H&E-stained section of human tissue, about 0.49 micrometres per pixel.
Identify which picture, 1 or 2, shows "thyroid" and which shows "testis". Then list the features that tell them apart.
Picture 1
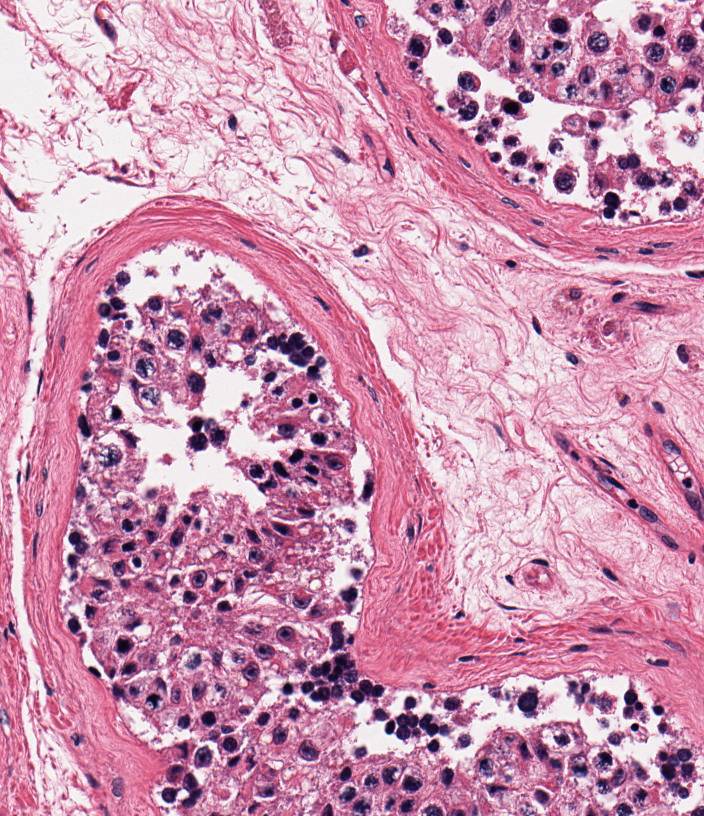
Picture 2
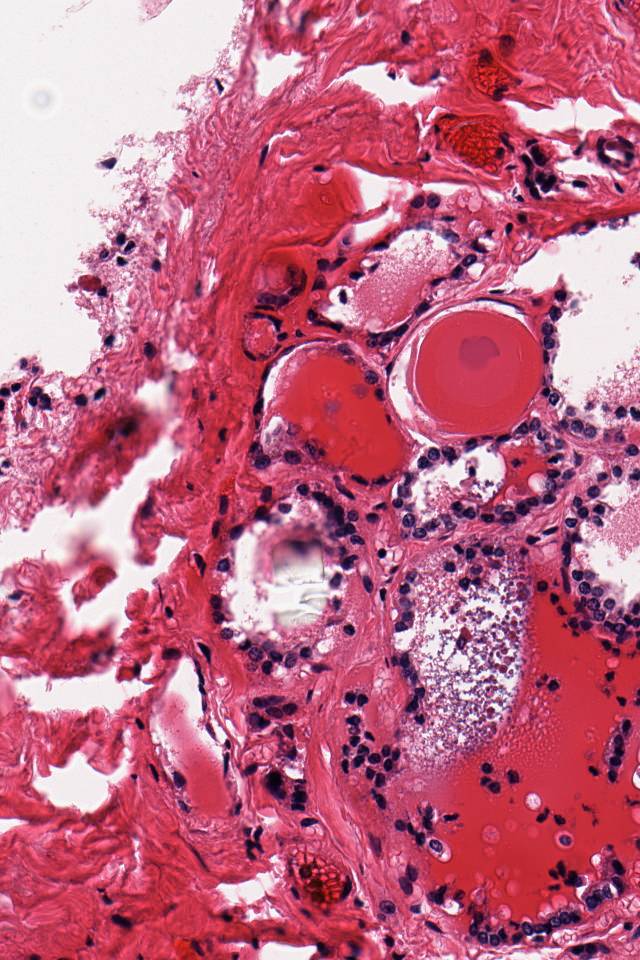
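Let's start with the answer: picture 1 shows testis, and picture 2 shows thyroid. In picture 1, one rounded tubule fills most of the left half, with parts of others along the top right and bottom edges. See how each tubule is bounded by a thick, layered, pink fibrous wall holding flattened, spindle-shaped nuclei. Inside, the lining is a stratified epithelium many cells deep, with many small, round, densely dark nuclei clustered toward the lumina. Now turn to picture 2: its rounded units are follicles, each lined by a single layer of cuboidal cells with small, round, darkly stained nuclei.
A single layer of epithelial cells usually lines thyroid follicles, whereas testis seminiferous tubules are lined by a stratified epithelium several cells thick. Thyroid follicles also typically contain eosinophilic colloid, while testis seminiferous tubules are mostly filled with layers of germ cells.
Picture 2 also has a large lower-right space filled with pink fluid holding scattered cells and small round bubbles.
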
